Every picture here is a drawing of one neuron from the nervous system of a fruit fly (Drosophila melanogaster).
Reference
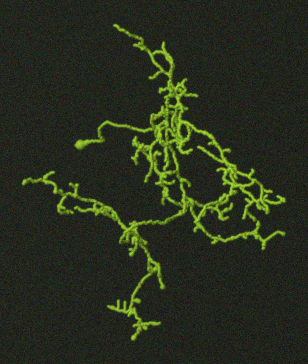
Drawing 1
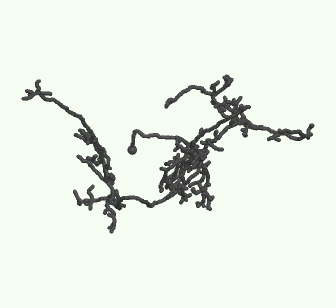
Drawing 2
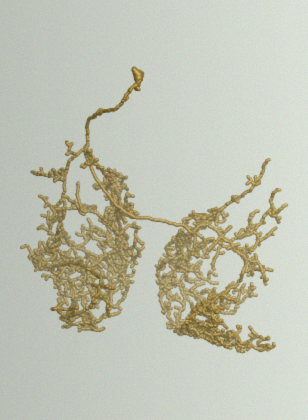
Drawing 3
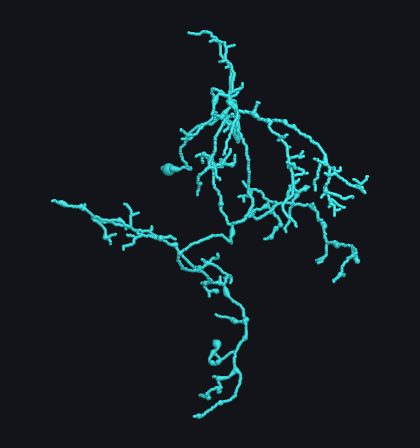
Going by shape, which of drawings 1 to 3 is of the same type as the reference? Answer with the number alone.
3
